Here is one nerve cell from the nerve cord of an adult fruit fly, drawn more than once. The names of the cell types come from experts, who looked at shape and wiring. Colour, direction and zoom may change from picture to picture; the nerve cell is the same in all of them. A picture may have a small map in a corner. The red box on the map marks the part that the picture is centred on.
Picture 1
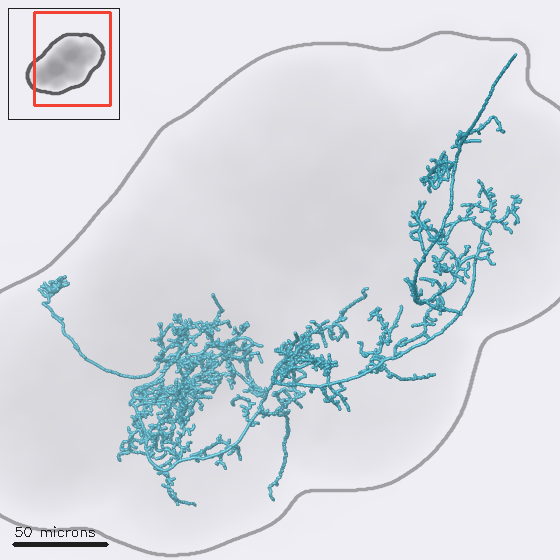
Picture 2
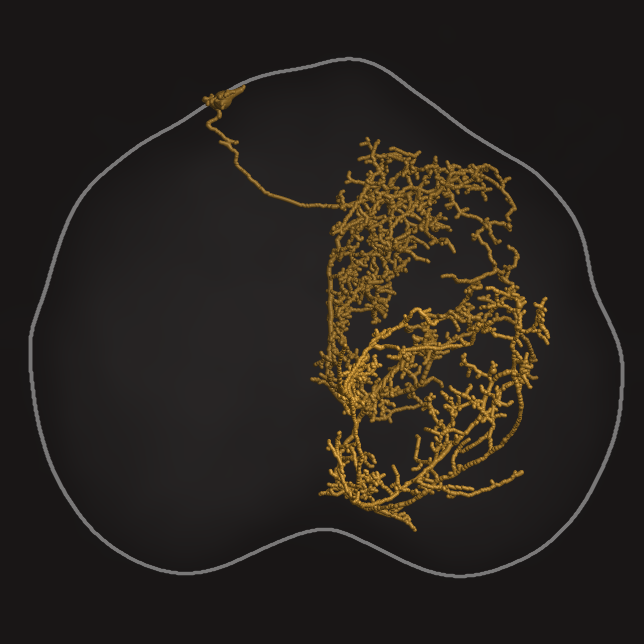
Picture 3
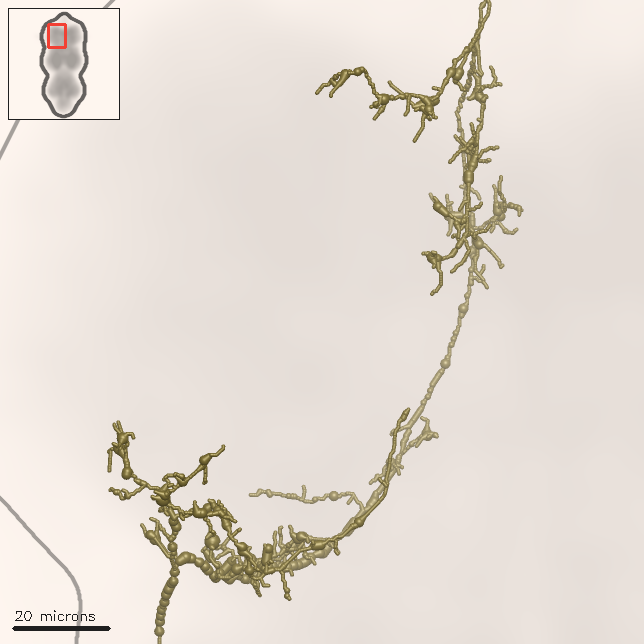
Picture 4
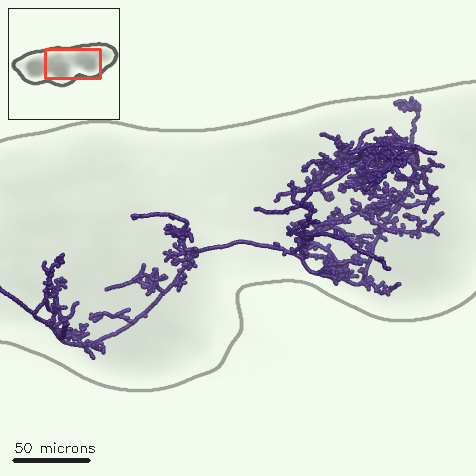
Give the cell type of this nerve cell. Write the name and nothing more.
AN01A006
